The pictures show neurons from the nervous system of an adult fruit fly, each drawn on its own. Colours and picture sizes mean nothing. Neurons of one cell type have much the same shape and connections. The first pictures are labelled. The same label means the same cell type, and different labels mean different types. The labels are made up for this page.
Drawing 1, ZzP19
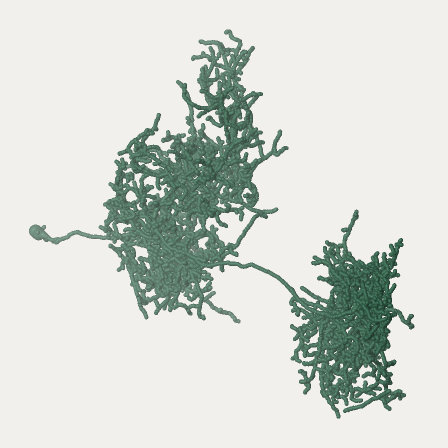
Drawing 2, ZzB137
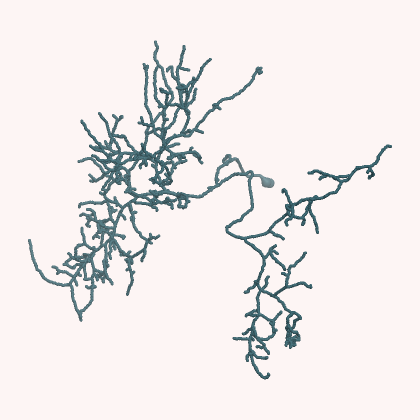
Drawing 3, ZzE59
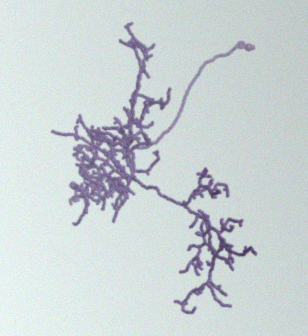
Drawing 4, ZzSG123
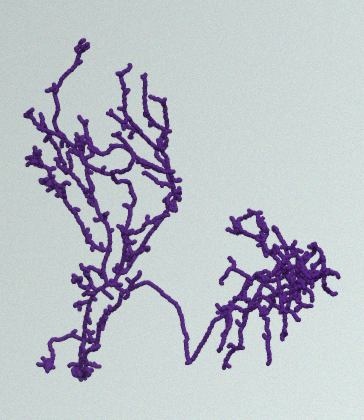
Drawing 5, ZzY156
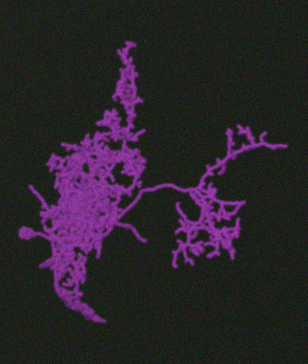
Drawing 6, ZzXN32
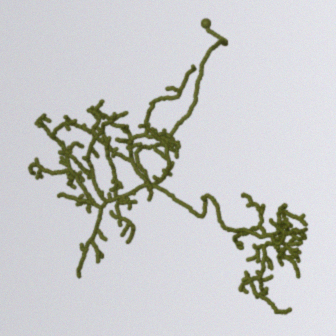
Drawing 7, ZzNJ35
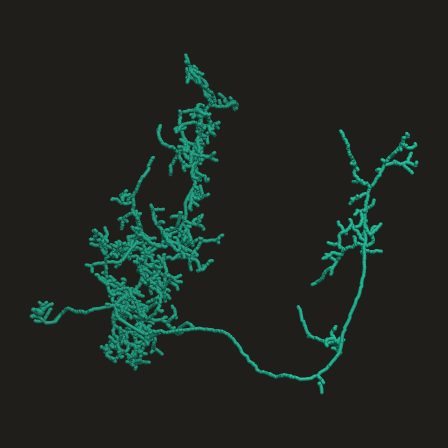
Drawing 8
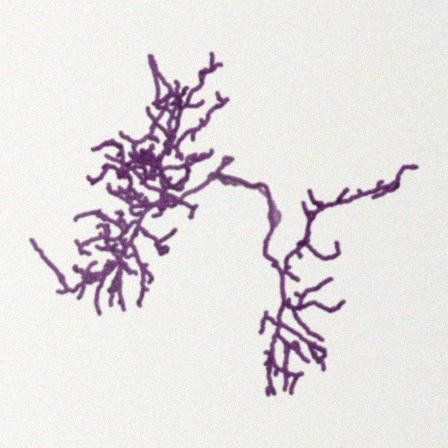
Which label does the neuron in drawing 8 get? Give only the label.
ZzB137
